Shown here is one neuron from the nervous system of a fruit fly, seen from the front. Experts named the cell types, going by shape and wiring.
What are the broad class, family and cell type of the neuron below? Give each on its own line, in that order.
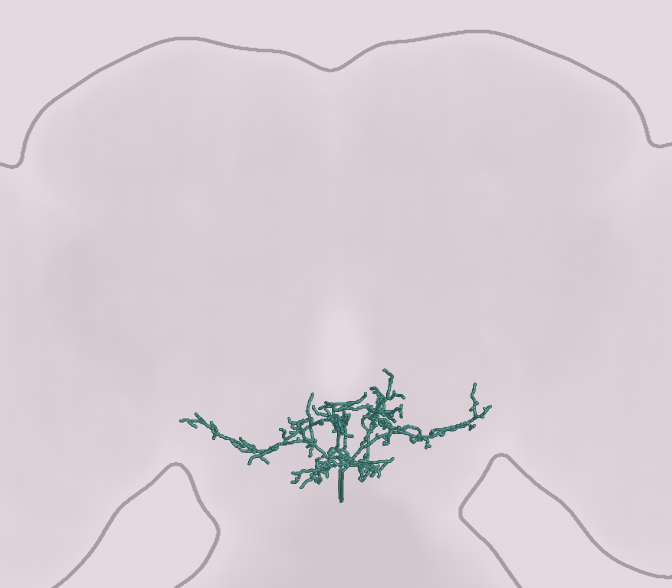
central-brain intrinsic neuron
hemilineage LB0
SAD100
